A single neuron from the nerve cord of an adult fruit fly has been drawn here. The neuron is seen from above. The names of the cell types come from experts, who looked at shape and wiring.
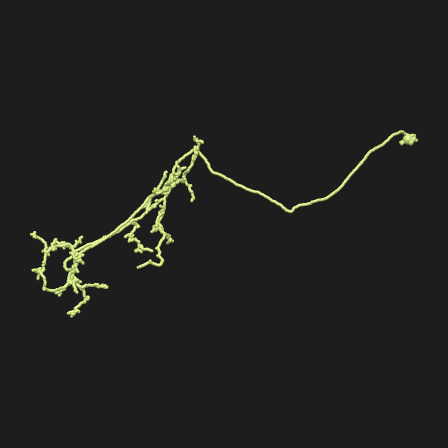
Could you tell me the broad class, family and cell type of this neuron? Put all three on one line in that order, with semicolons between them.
nerve-cord intrinsic neuron; hemilineage 14A; IN14A117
